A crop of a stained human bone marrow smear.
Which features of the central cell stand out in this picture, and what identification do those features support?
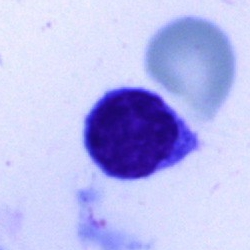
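Look first at the chromatin: dark purple and densely condensed, with no nucleoli to be seen. The cytoplasm is only a scant bluish-purple rim, mostly on the right, and it bulges into a small tag toward the lower right. So this is a lymphocyte.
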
